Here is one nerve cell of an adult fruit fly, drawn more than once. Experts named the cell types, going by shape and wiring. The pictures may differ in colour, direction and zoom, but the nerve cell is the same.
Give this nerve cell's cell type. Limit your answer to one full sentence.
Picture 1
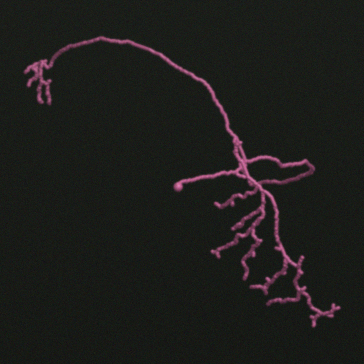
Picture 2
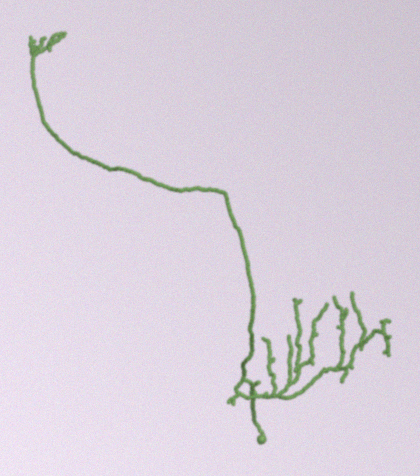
The cell type of the nerve cell here is MeTu4d.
